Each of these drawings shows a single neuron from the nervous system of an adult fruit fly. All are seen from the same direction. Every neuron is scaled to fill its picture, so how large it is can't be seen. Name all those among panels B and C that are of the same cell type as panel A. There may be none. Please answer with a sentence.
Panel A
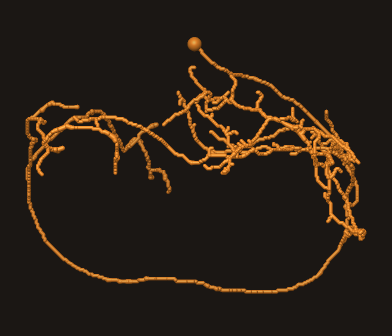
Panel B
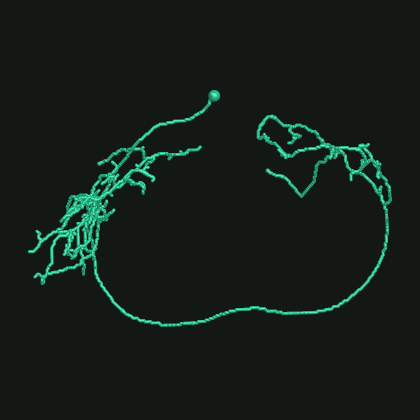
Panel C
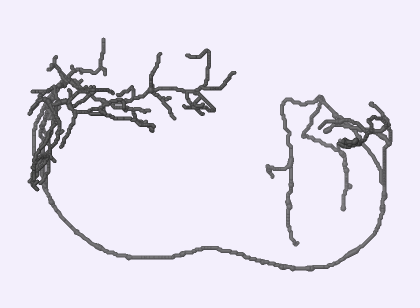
Panel B is of the same cell type.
